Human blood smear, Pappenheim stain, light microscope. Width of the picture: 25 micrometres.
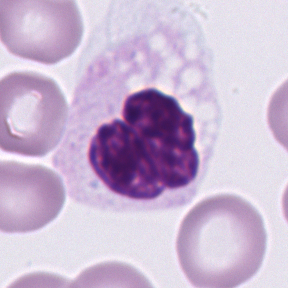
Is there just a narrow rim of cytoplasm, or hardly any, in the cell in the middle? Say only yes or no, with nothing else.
No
